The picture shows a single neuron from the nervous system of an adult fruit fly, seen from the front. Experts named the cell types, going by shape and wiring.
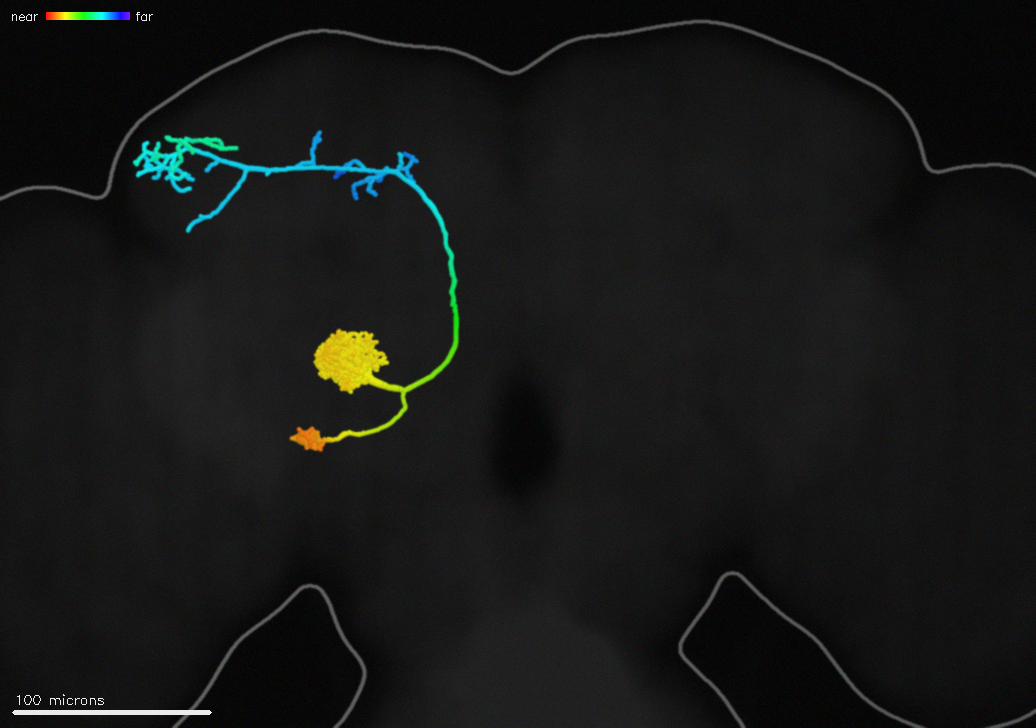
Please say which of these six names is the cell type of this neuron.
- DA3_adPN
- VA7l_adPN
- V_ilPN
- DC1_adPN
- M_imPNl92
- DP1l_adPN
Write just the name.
DP1l_adPN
